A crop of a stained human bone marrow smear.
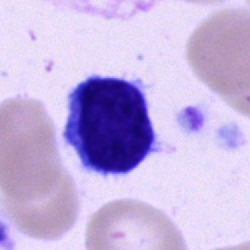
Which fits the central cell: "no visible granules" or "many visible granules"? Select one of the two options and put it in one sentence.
What its cytoplasm shows is an absence of visible granules.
